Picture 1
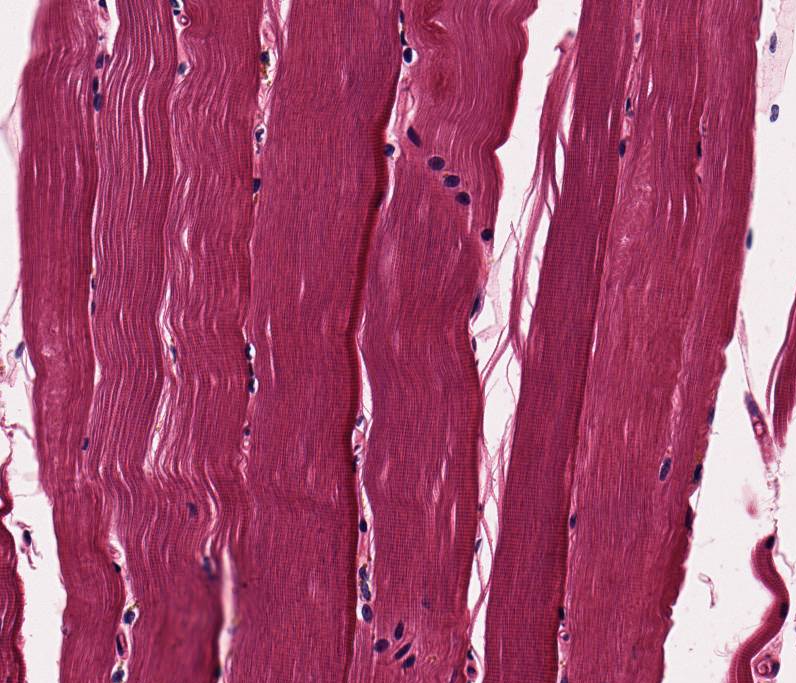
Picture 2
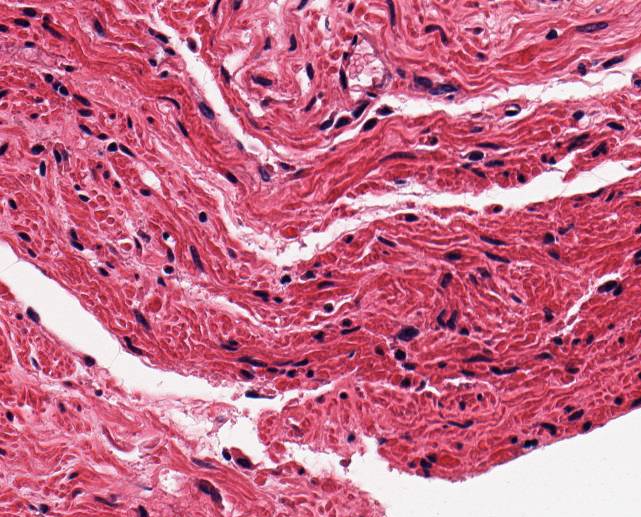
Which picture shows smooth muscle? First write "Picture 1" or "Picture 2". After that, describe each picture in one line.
Picture 2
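Picture 1: Fine transverse cross-striations cross the fibres along their length.
Picture 2: The whole field is made up of bundles of smooth muscle cells lying in interlacing fascicles that run in different directions.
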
